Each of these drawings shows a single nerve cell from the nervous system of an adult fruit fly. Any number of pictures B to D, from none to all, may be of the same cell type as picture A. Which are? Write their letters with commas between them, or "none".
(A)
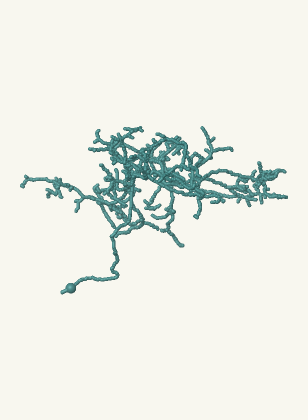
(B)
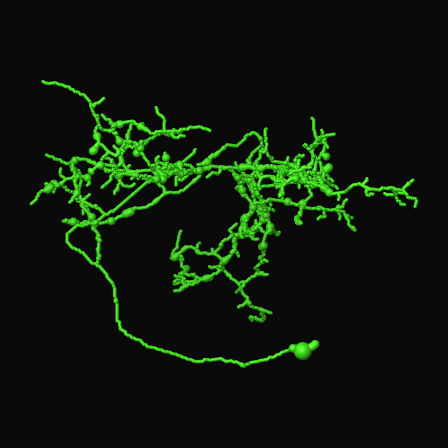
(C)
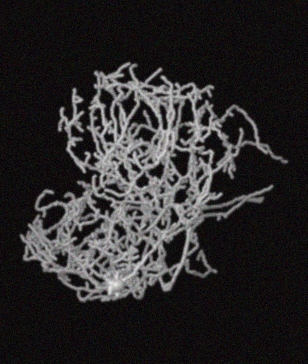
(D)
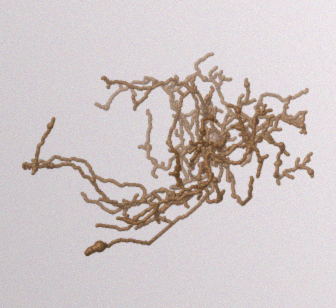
B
